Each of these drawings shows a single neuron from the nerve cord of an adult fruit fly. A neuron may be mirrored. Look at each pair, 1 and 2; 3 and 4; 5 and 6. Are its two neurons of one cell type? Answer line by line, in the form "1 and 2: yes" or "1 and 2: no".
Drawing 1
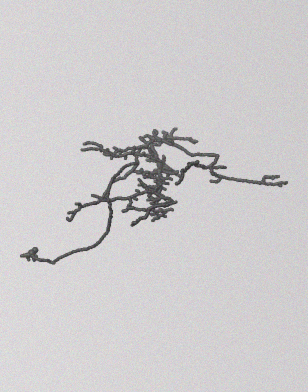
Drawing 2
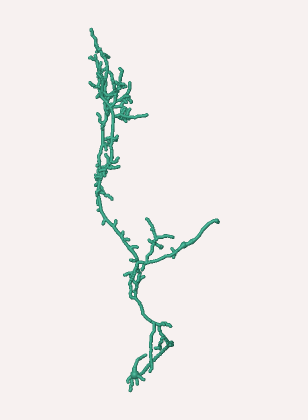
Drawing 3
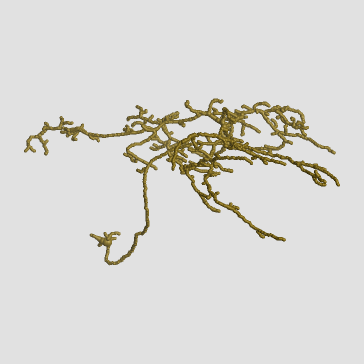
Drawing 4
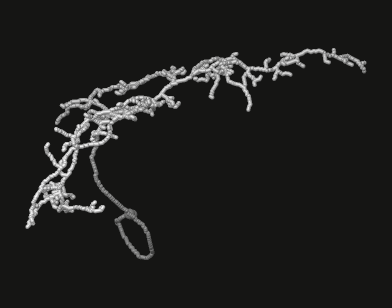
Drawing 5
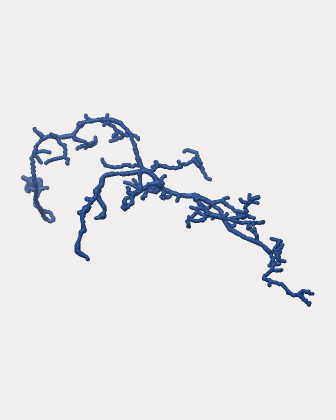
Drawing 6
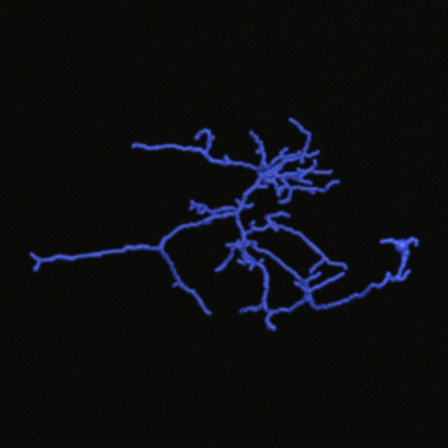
1 and 2: no
3 and 4: no
5 and 6: no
